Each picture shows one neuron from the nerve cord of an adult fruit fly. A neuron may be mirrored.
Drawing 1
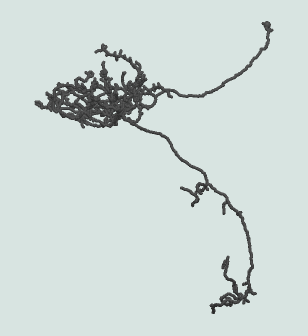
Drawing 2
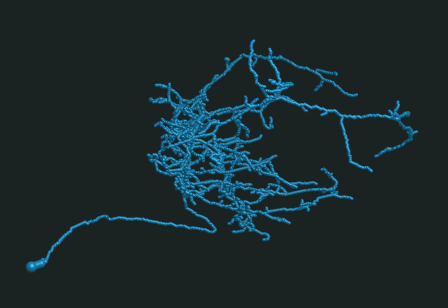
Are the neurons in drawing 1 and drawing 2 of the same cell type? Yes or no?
yes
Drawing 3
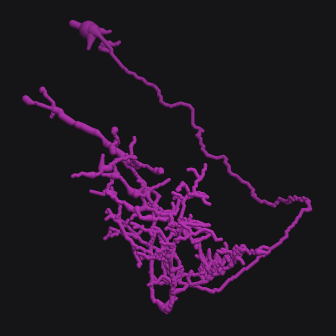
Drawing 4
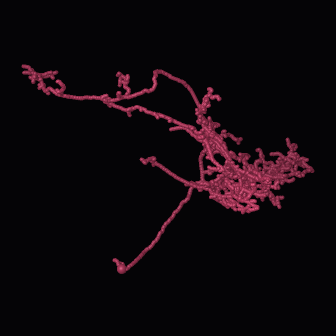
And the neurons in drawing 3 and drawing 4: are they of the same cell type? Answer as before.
no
